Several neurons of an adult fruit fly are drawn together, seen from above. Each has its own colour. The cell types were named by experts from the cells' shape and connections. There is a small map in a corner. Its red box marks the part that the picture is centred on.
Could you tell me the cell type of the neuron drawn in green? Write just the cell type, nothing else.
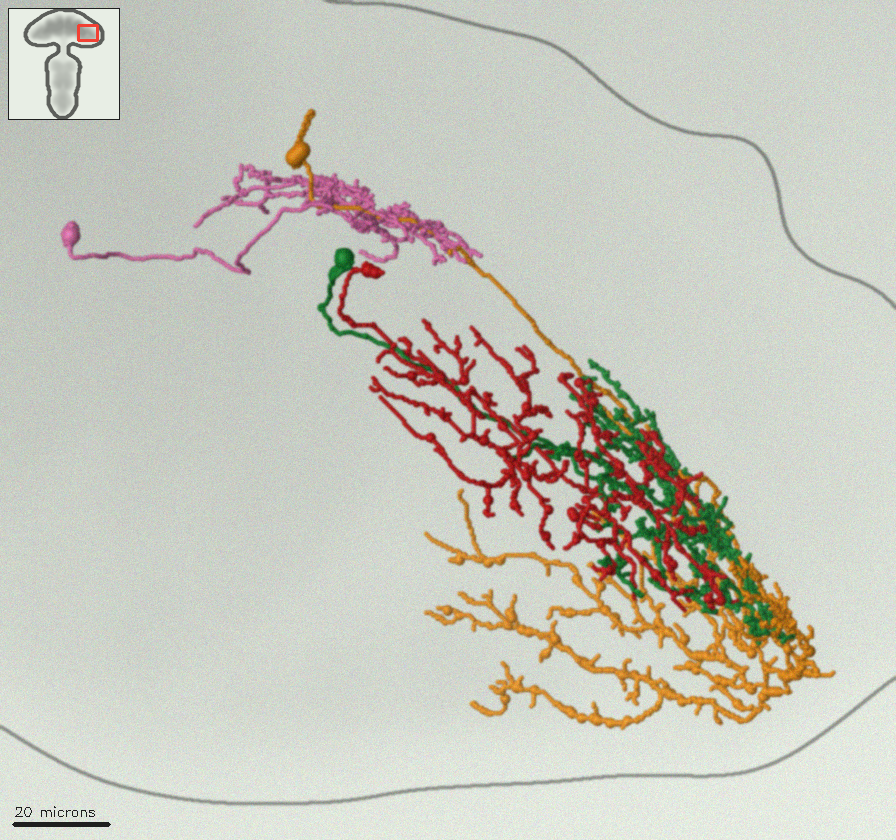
Cm22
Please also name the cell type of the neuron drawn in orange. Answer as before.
Cm12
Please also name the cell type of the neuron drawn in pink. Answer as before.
Cm20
